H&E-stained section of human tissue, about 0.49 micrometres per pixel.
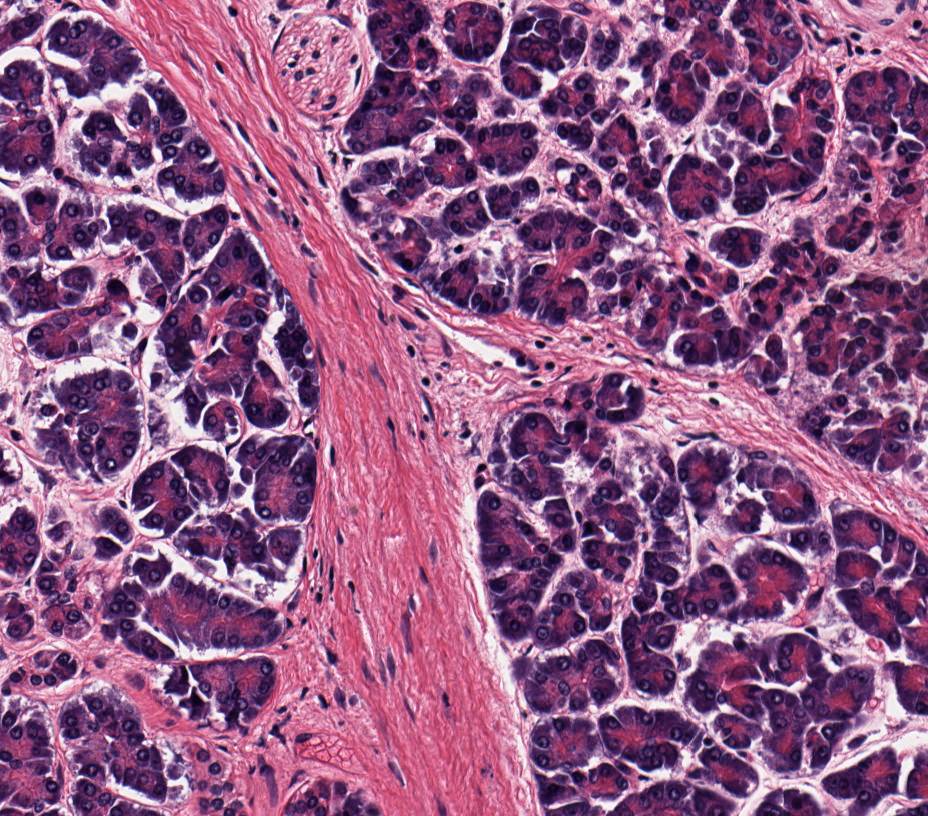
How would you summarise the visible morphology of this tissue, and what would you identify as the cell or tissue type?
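Here you've got lobules of densely packed small round acini with little or no lumen, split by a broad dense fibrous band running top left to bottom centre. Acinar cells: deep purple base, pink apical cytoplasm facing the centre, round basal nuclei. It's pancreas.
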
